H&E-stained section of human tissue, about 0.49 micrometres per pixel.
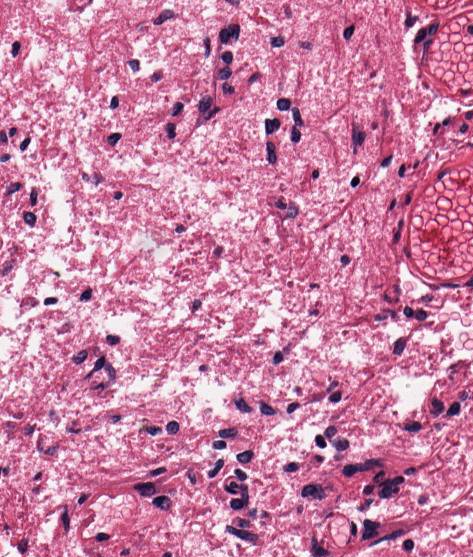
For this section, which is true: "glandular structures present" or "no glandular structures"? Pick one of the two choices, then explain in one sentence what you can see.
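No glandular structures. Most of the field is a loose, finely fibrillary pink matrix without any organised units.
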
